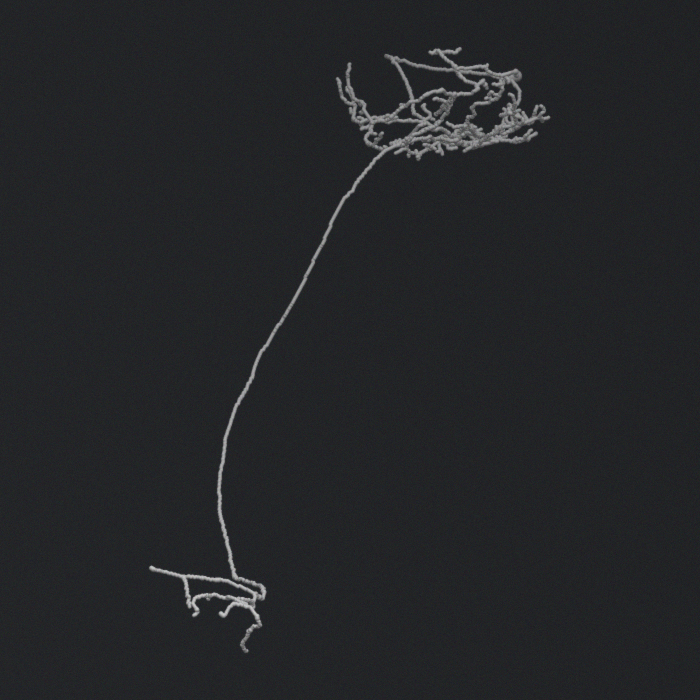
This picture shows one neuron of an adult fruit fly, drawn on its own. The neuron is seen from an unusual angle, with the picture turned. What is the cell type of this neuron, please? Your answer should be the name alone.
DNg12_a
